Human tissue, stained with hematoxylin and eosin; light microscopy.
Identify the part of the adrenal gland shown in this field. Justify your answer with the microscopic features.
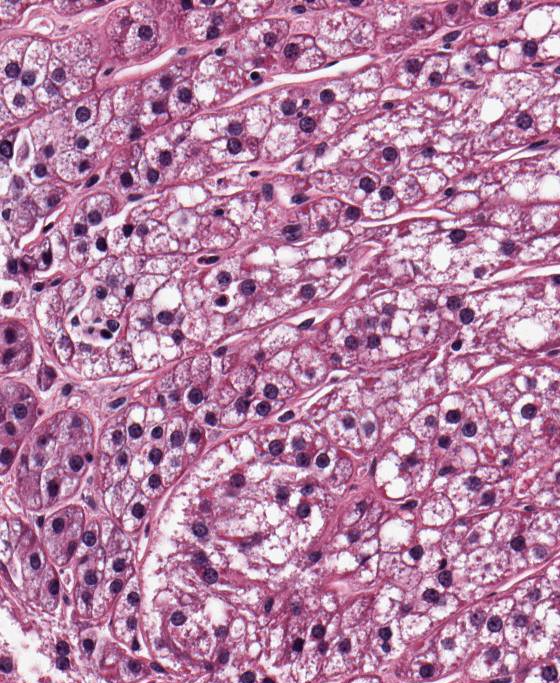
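Let's start with the answer: this is the zona fasciculata. See how most cells have abundant pale cytoplasm, finely vacuolated, with larger clear vacuoles scattered through it.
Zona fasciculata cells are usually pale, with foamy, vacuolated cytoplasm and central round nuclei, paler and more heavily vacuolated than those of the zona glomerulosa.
Here the nuclei are round, dark, fairly uniform and mostly central, the borders between cells are distinct, and the cells form nests and cords between thin fibrovascular septa.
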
